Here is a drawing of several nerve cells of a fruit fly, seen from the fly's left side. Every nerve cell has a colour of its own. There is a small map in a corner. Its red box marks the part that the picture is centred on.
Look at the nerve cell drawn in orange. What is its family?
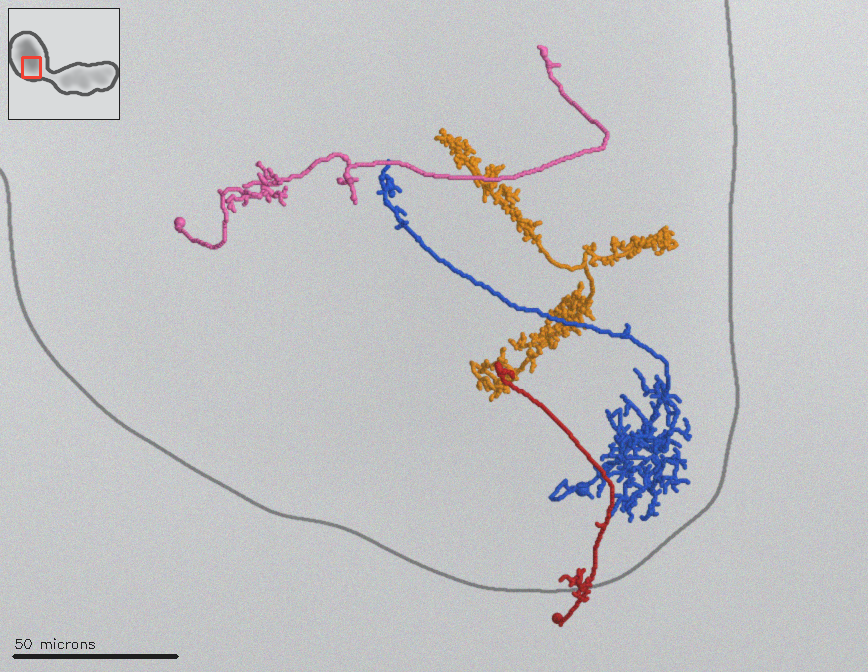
TmY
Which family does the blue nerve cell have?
TmY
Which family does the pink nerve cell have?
Tm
